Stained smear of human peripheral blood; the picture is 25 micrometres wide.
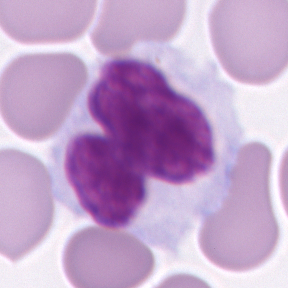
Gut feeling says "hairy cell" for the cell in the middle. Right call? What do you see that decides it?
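Two features weigh most: a pale greyish-blue cytoplasm and an outer edge that is irregular and faintly ragged. The name hairy cell fits this cell.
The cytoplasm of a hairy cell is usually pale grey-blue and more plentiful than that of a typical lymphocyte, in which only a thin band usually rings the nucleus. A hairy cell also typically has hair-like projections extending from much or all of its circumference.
The cytoplasm's colour and the faintly ragged edge both agree with hairy cell. The nucleus is pinched in across its middle into two lobes, the upper right one larger than the lower left. No distinct granules stand out in the cytoplasm.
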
